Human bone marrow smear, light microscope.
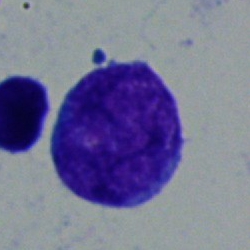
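Blast in the centre of the smear: outline round and mostly smooth, nucleus filling almost the whole cell. Chromatin looks fine and evenly spread, not coarsely clumped. Just a thin rim of deep blue cytoplasm shows, mostly along the lower edge.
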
